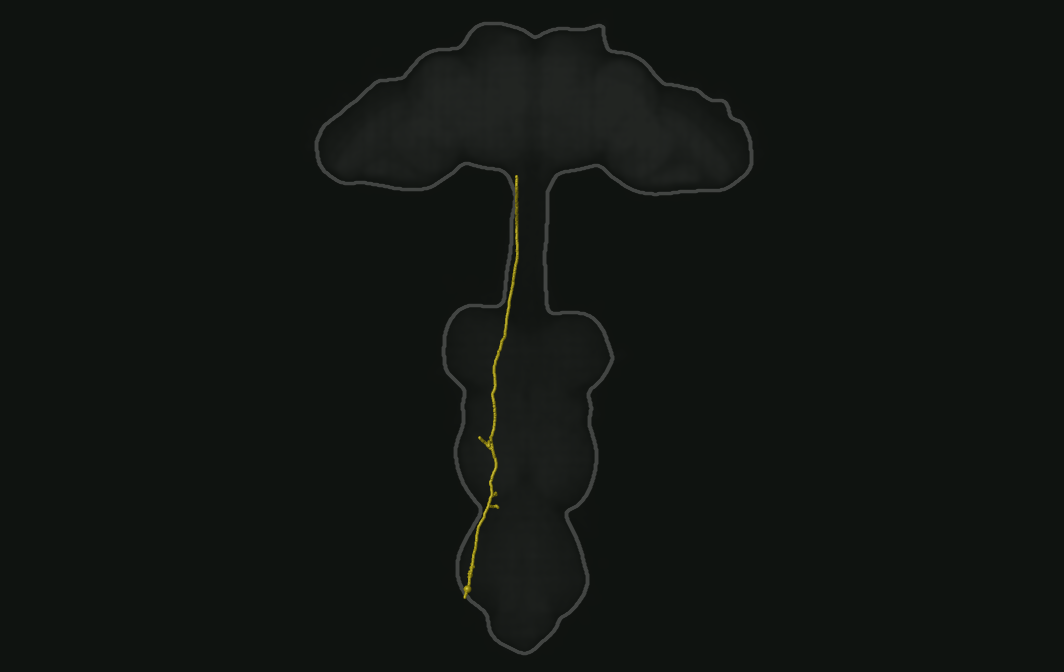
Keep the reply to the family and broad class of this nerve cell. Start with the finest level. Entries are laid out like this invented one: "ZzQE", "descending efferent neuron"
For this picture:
"class mechanosensory proprioceptive", "sensory neuron ascending to the brain"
